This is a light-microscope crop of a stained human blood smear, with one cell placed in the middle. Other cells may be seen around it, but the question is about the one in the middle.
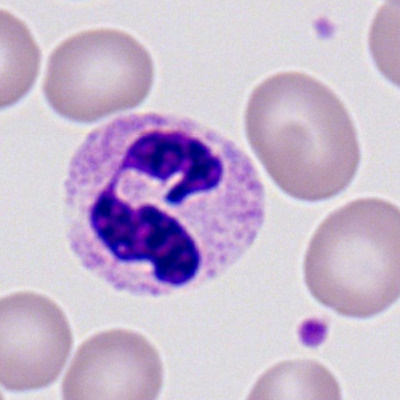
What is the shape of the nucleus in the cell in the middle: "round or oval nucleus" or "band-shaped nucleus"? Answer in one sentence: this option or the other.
The nucleus is a bent band and not a compact round or oval mass, and has no lobes.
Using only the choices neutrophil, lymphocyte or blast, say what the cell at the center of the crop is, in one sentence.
The central cell shown in this smear crop is a neutrophil.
